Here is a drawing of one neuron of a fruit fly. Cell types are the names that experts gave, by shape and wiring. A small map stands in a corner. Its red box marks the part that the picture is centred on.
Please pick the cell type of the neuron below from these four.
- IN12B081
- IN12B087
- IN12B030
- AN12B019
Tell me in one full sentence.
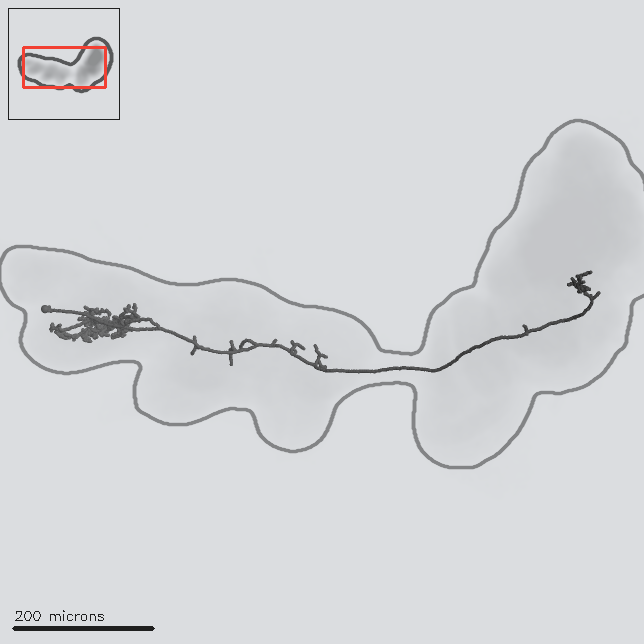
By its cell type, the neuron is AN12B019.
